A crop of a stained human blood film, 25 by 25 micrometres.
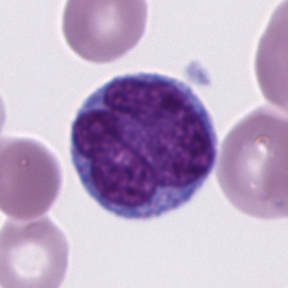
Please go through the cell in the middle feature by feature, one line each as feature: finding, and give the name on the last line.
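Outline: round
Nucleus: folded into several overlapping lobes
Cytoplasm: widest below the nucleus
Vacuoles: none seen in the cytoplasm
Name: monocyte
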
